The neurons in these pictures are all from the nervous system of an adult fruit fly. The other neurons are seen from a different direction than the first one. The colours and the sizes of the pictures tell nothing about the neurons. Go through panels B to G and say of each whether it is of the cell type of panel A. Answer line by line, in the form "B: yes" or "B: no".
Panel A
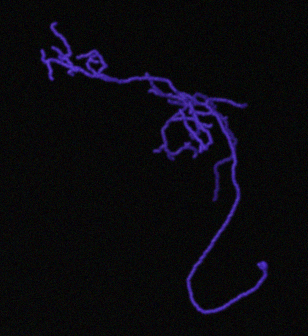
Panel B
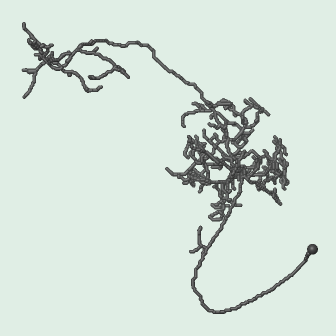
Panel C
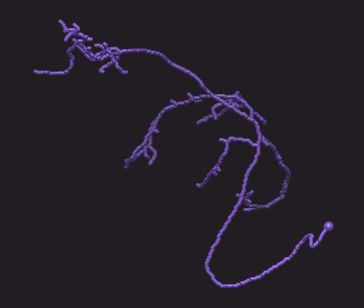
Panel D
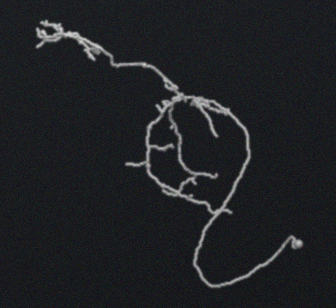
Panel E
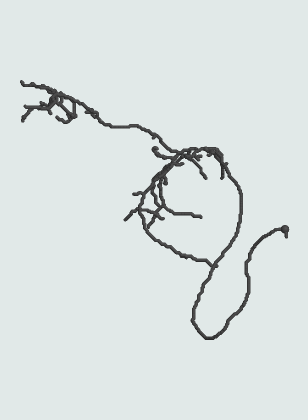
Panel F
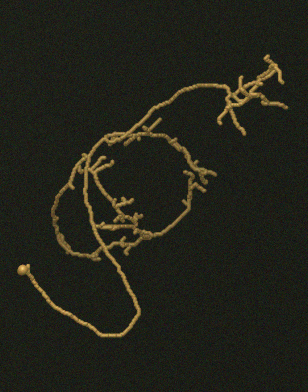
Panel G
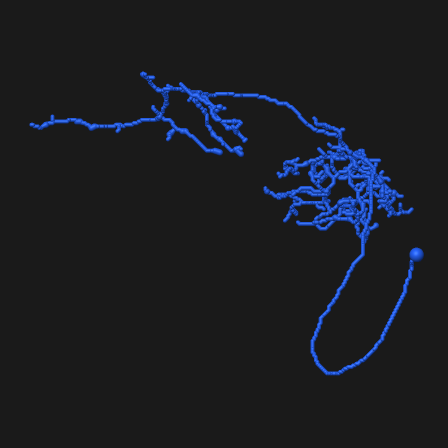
B: no
C: no
D: yes
E: yes
F: no
G: no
